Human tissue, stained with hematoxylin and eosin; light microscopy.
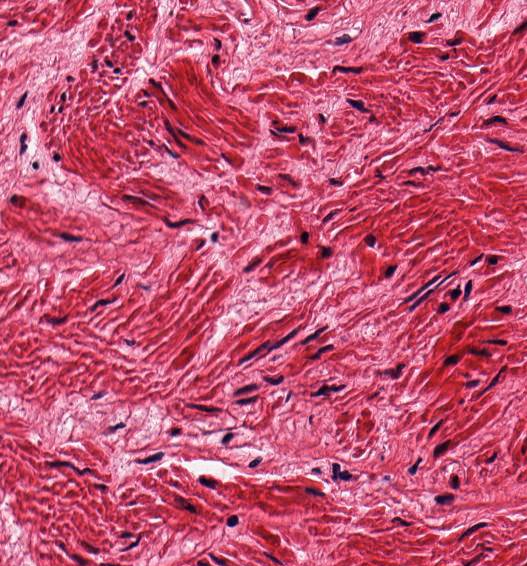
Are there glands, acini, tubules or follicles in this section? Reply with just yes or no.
No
